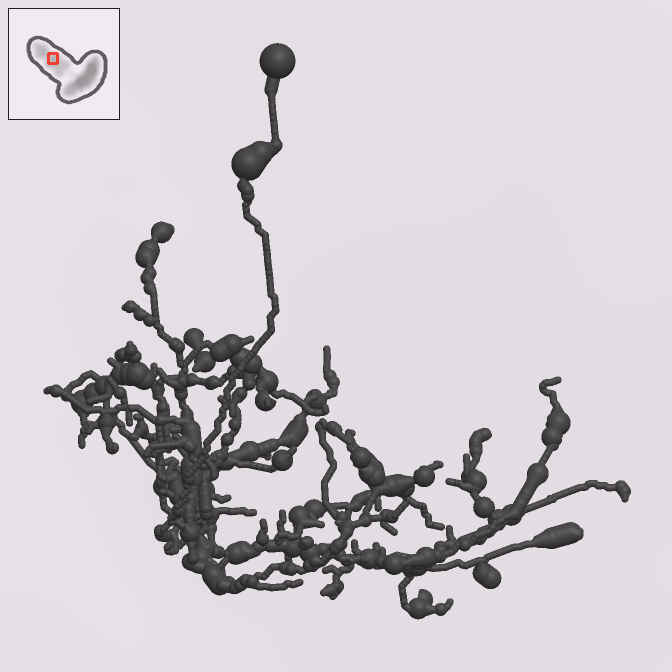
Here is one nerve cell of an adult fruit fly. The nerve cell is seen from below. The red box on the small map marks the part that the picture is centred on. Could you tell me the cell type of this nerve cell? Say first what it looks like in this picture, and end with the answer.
The cell body is at the top of the picture. The picture shows dozens of branch ends. Its broad class is nerve-cord intrinsic neuron. It is of cell type IN01B039.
